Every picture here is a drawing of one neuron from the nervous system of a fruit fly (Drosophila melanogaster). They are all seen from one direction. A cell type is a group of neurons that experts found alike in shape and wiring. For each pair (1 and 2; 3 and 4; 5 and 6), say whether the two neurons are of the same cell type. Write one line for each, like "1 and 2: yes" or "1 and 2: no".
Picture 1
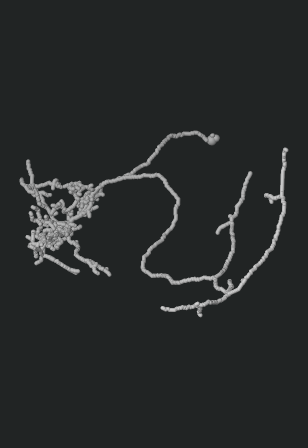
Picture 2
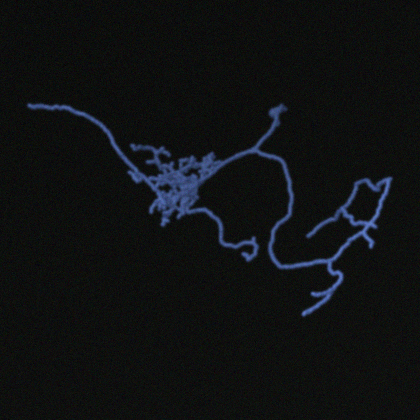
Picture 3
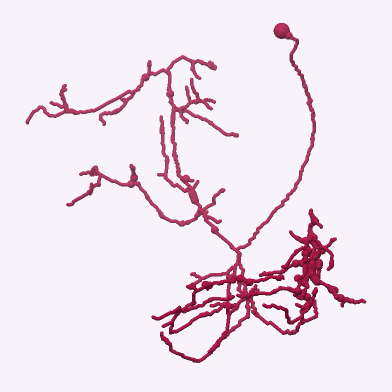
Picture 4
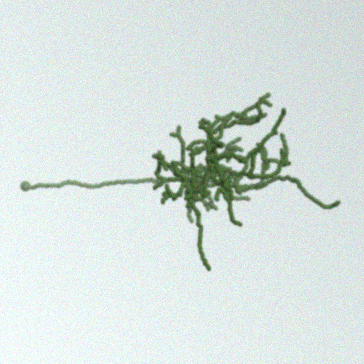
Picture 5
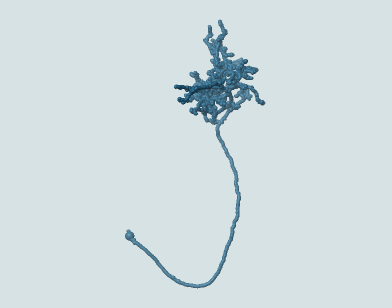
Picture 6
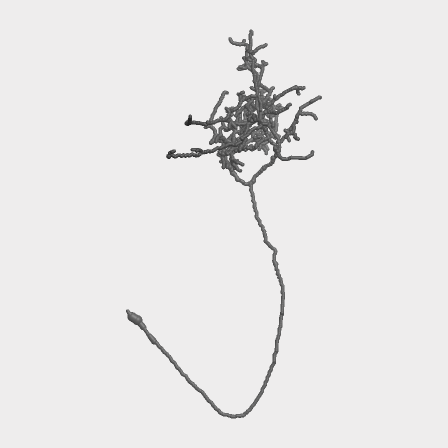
1 and 2: yes
3 and 4: no
5 and 6: yes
